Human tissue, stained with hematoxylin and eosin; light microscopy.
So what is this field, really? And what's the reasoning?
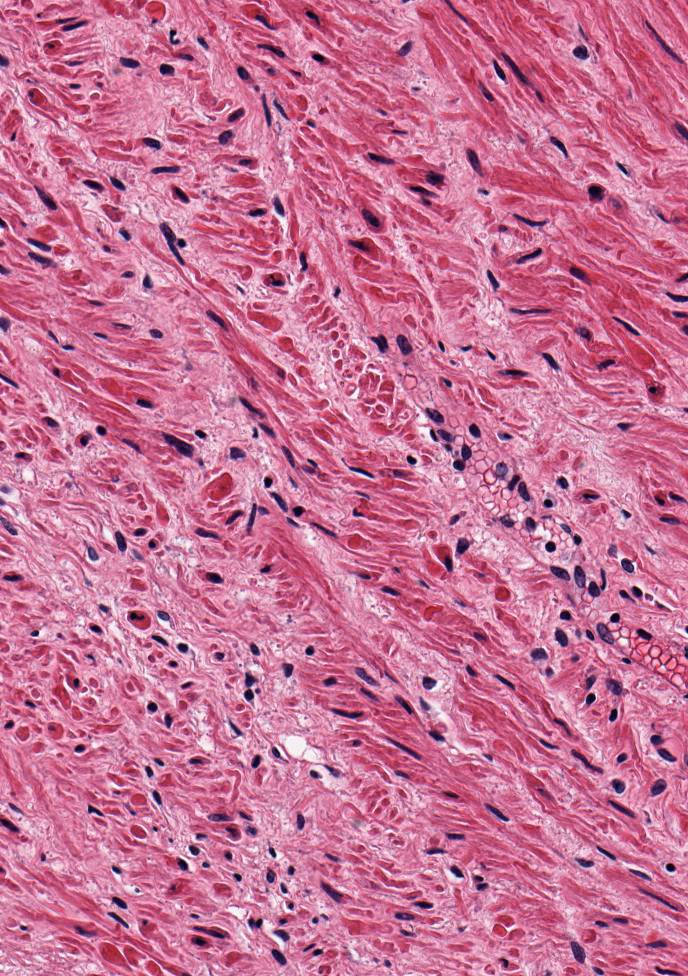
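My reading is fibromuscular stroma. Spindle-cell bundles run diagonally across the whole field, upper left to lower right, with elongated, blunt-ended, dark nuclei.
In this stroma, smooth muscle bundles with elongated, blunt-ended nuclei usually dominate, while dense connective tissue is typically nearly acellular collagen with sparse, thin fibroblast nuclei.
Toward the lower left, some fibres are cut across as round pink profiles. I find no epithelium or glands anywhere.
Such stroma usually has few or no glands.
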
